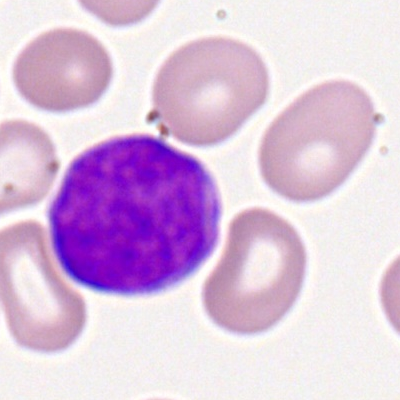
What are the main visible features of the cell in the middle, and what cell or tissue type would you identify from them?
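Nucleus fills nearly entire cell; no nucleoli visible. Cytoplasm only a very thin bluish rim at edge. Two small dark specks against upper edge of cell. Result: myeloblast.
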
